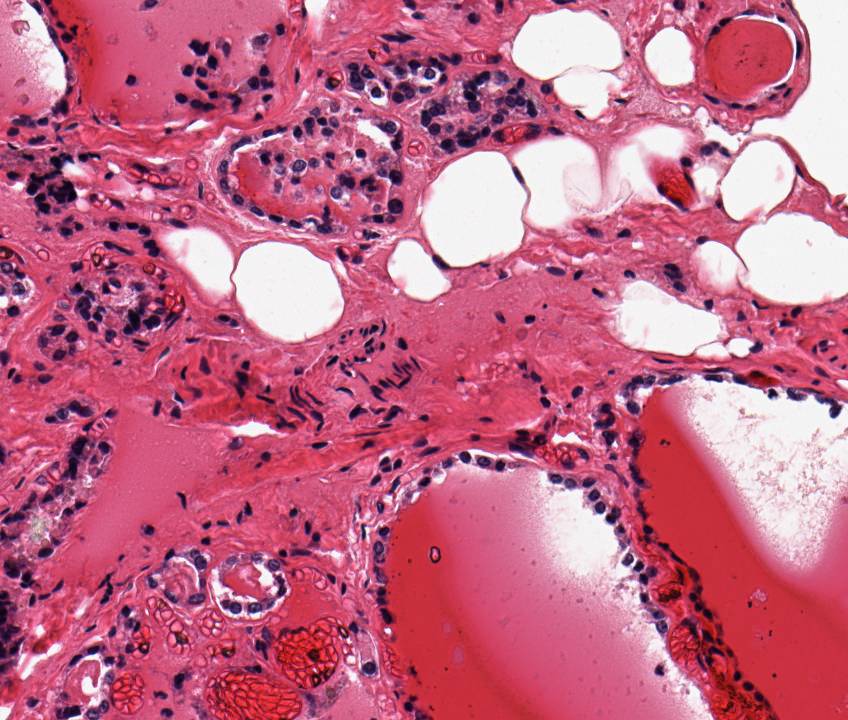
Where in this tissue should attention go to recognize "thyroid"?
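At the lower right, large dilated spaces hold homogeneous pink material, and each is lined by a single layer of flattened cells.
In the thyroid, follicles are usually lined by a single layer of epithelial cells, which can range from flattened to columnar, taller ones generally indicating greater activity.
So the single flattened lining of these spaces fits what is usual for the thyroid. In the upper right, round clear empty spaces of varying size cluster together. The less expected part is the band of pink fibrous stroma across the centre, carrying elongated spindle-shaped nuclei.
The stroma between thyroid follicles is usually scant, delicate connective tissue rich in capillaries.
A fibrous band like this one therefore stands apart from that usual picture.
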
